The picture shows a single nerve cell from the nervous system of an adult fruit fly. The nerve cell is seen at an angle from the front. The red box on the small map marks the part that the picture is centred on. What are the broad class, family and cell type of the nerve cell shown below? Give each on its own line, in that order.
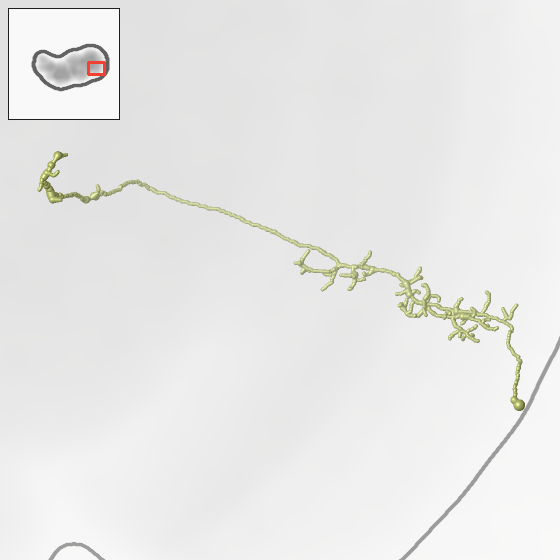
optic-lobe intrinsic neuron
Tm
Tm12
